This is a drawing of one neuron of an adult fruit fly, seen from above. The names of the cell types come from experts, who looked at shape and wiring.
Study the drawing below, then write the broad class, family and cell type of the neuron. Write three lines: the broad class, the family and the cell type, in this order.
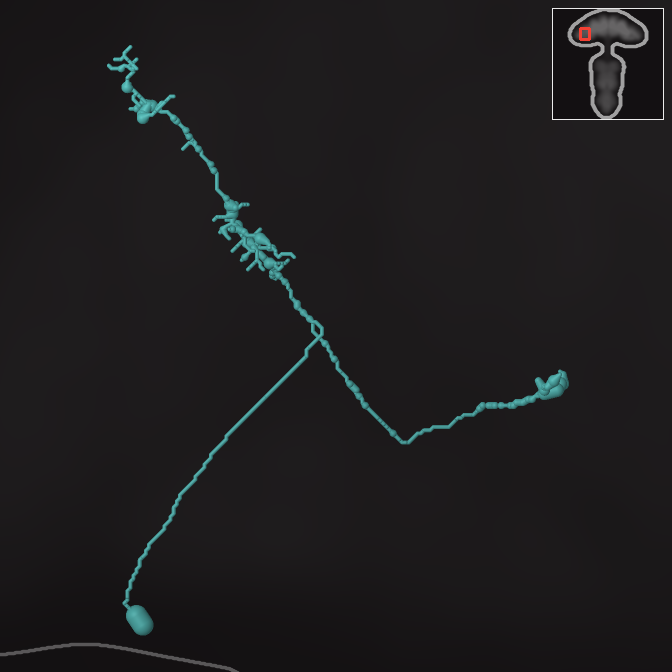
optic-lobe intrinsic neuron
T
T2a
